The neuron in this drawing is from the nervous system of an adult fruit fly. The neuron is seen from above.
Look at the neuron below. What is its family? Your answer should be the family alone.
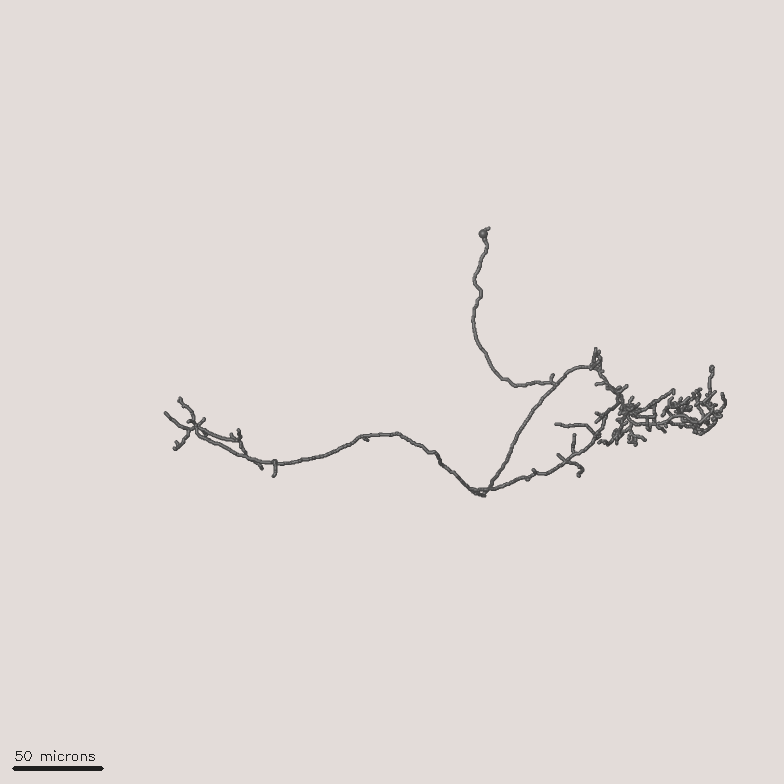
hemilineage LALv1_ventral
